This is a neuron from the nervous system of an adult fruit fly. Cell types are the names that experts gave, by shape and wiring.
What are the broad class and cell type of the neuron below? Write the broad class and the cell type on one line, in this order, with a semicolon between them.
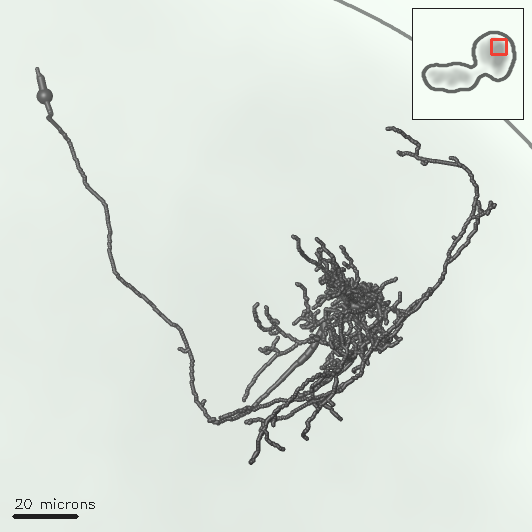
central-brain intrinsic neuron; LAL002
